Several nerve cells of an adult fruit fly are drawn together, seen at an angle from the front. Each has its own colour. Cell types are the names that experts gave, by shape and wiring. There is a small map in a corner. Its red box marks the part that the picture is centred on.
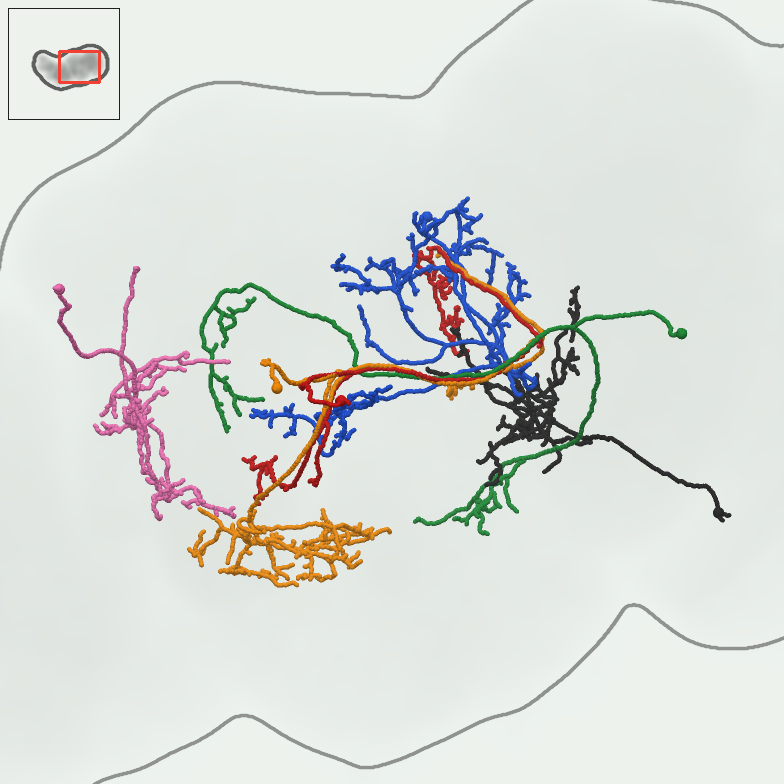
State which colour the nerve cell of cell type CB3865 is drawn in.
green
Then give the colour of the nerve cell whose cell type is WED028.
black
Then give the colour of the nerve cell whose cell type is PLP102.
pink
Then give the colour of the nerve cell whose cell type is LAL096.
red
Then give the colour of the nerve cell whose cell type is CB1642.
blue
